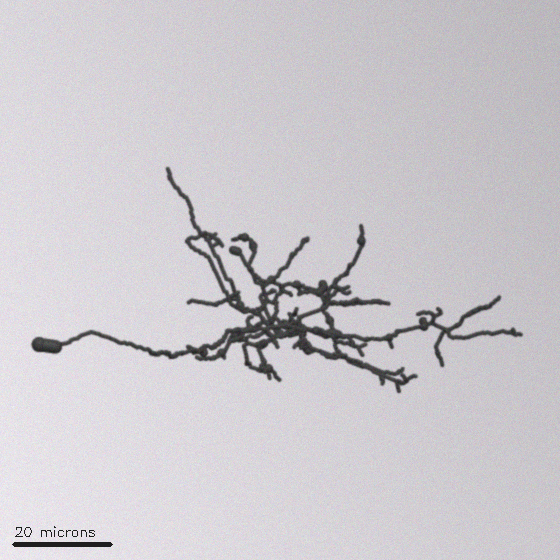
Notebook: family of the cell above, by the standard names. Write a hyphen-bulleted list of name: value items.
- family: hemilineage 14A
